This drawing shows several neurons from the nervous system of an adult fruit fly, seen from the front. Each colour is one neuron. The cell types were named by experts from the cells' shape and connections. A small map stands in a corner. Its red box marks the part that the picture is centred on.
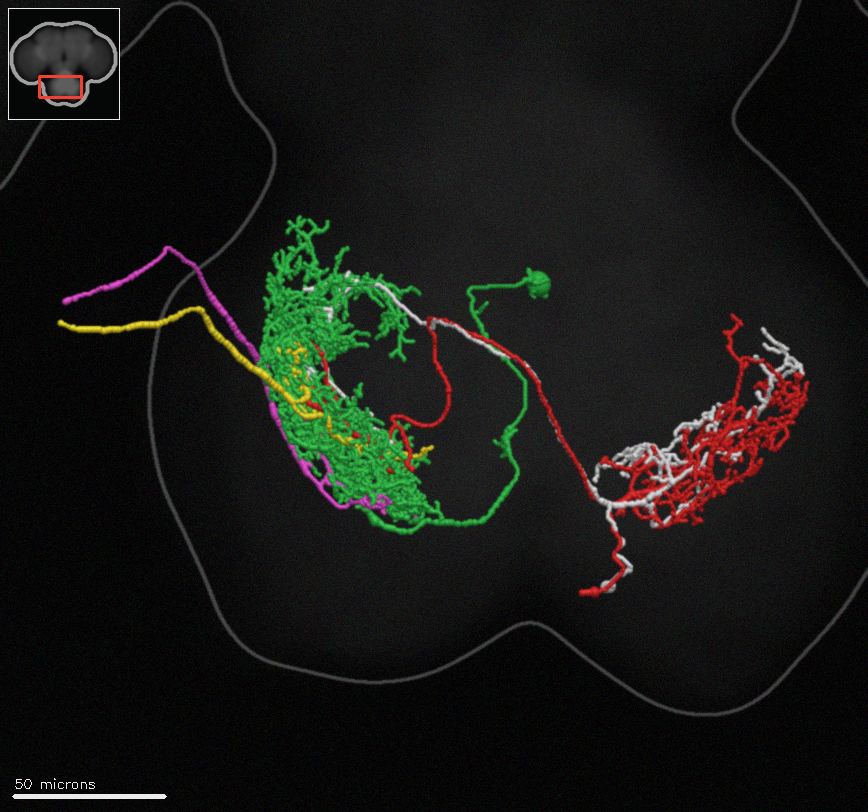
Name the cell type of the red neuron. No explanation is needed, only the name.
IN06B067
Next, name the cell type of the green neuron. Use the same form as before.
INXXX044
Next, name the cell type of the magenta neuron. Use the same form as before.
SNta11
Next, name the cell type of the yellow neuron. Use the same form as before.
SNta04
